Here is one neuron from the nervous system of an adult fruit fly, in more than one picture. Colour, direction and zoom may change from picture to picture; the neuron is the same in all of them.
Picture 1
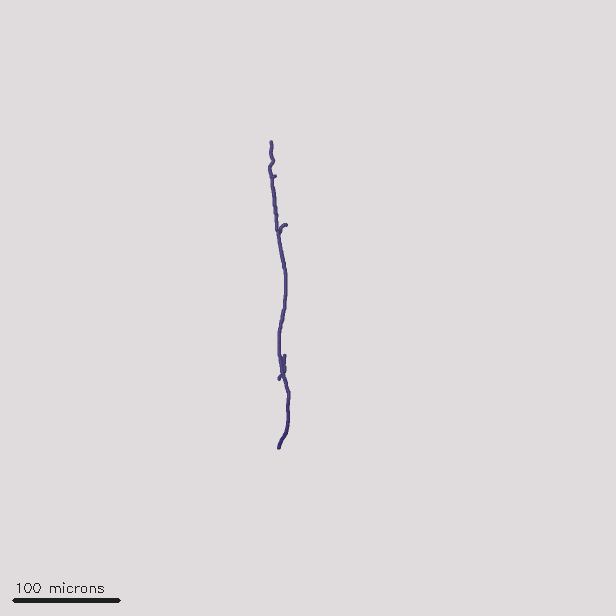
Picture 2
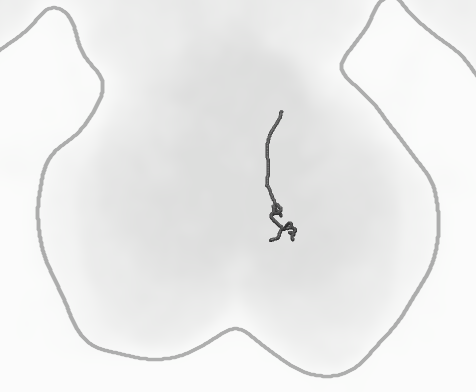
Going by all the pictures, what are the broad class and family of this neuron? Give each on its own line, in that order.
sensory neuron entering the nerve cord
class mechanosensory proprioceptive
